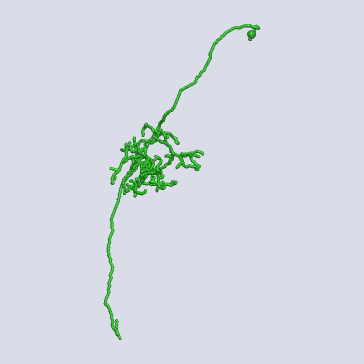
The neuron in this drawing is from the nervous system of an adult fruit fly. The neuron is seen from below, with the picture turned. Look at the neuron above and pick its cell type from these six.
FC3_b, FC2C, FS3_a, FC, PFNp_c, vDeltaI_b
FC3_b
